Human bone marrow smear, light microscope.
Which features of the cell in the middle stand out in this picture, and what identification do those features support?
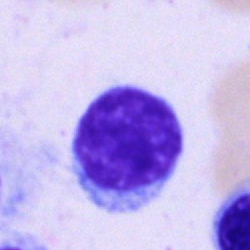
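Chromatin comes first: dense and dark purple with small paler patches, its detail softened because the image is slightly blurred. Cytoplasm is scant and pale blue, showing mainly as a crescent below the nucleus. Granules are not distinct anywhere in it. This cell is a lymphocyte.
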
